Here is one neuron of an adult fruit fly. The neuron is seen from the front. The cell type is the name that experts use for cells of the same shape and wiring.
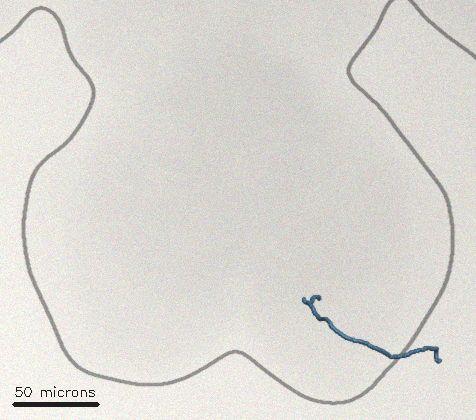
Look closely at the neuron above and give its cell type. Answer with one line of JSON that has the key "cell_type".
{"cell_type": "SNta20"}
